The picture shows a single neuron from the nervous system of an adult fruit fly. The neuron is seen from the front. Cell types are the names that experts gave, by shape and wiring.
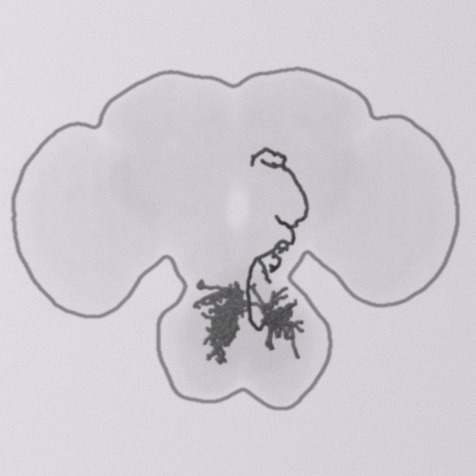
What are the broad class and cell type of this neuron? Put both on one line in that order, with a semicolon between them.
ascending neuron; ANXXX030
